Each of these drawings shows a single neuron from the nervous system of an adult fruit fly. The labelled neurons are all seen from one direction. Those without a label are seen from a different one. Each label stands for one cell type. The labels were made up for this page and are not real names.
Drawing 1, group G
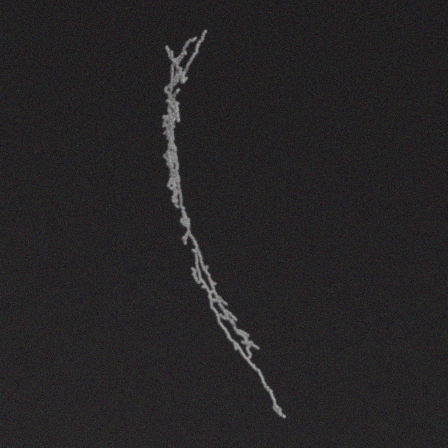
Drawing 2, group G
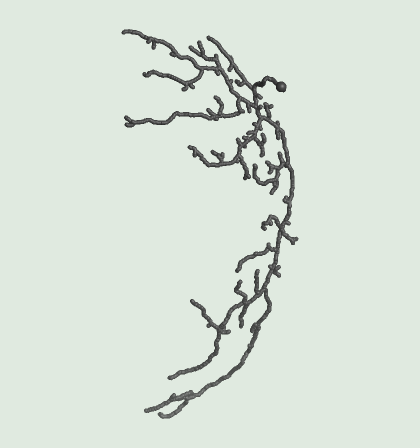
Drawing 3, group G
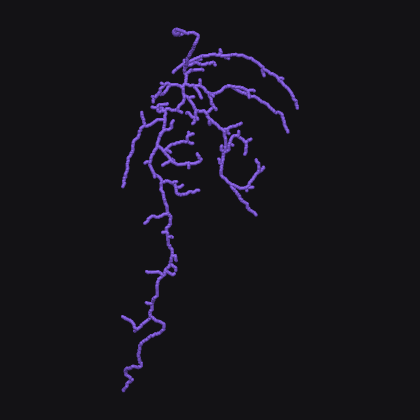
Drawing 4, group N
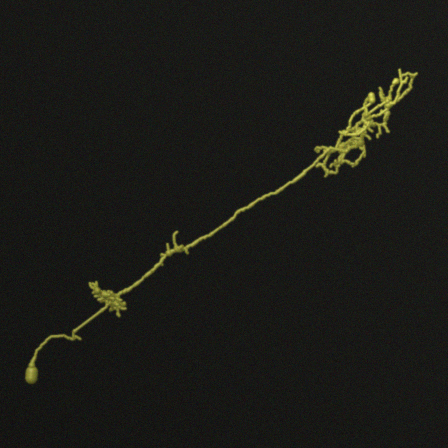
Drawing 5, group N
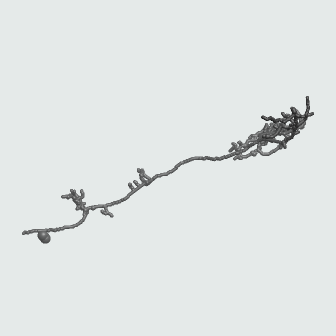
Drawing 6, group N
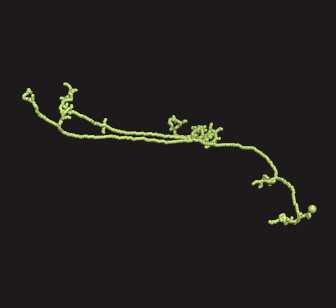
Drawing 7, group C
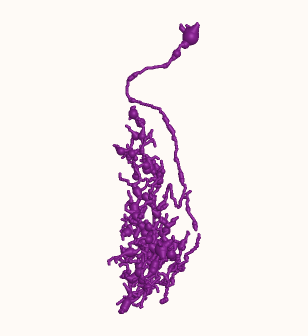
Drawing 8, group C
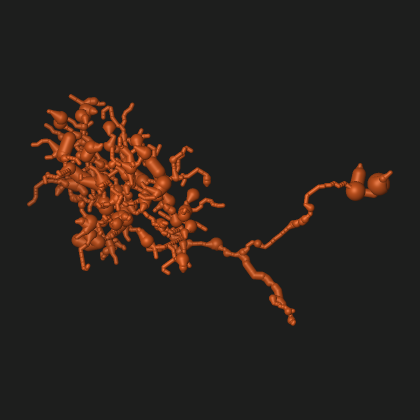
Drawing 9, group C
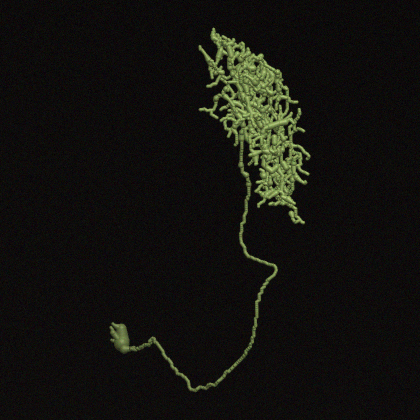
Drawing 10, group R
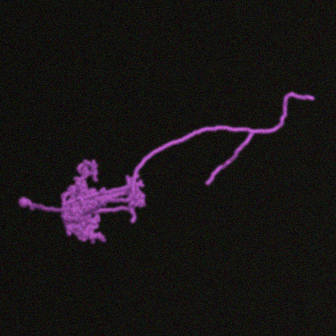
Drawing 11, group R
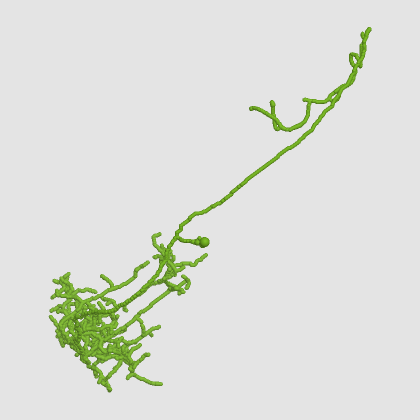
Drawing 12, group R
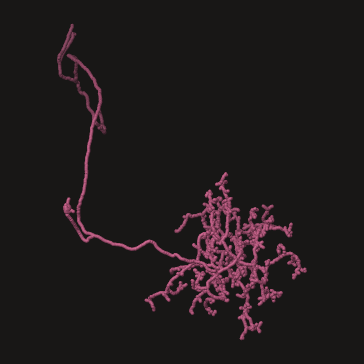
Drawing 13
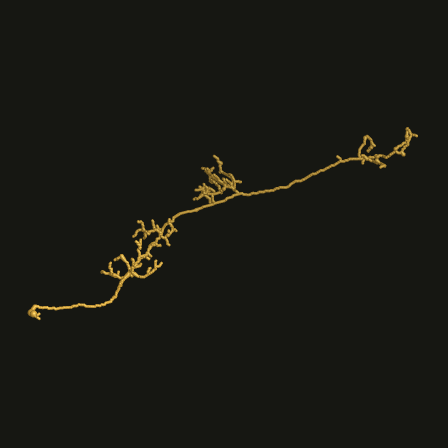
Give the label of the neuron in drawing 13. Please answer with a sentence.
It belongs to group N.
